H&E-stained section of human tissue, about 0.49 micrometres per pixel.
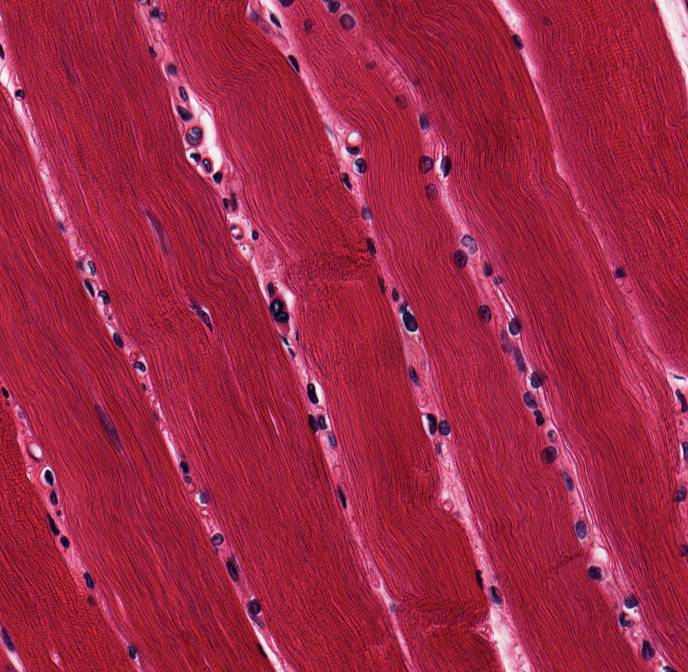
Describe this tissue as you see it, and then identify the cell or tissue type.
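Follow the long, parallel muscle fibres as they cross the whole field diagonally, from upper left to lower right. Notice how deep a red their cytoplasm takes with eosin. Each fibre is broad and unbranched, running beside the next without joining it. There are no fat cells between them. What you are looking at is skeletal muscle.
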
